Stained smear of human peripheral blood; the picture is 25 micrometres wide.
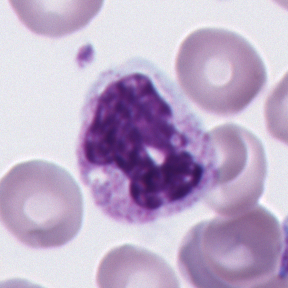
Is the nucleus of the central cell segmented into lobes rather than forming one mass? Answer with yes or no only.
Yes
